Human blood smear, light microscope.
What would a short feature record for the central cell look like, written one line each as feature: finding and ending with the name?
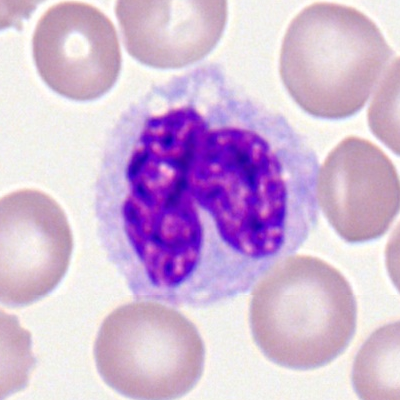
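Nucleus: two large lobes lying side by side, joined
Nucleoli: none you can see
Cytoplasm: a rim right round the nucleus
Outline: roughly round, edge slightly irregular and fuzzy
Name: monocyte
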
